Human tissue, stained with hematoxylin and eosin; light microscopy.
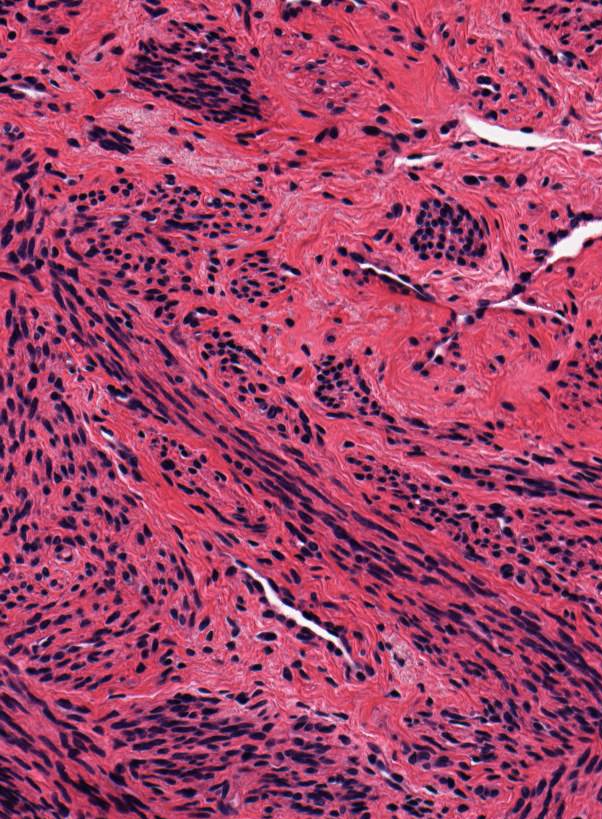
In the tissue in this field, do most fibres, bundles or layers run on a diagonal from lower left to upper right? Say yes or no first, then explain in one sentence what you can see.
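No. The main fascicles run diagonally from the upper left toward the lower right.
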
